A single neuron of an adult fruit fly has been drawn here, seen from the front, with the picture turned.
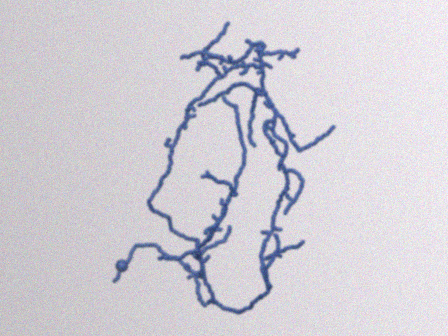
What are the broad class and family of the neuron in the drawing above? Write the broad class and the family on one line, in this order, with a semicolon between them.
central-brain intrinsic neuron; hemilineage SLPpm1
